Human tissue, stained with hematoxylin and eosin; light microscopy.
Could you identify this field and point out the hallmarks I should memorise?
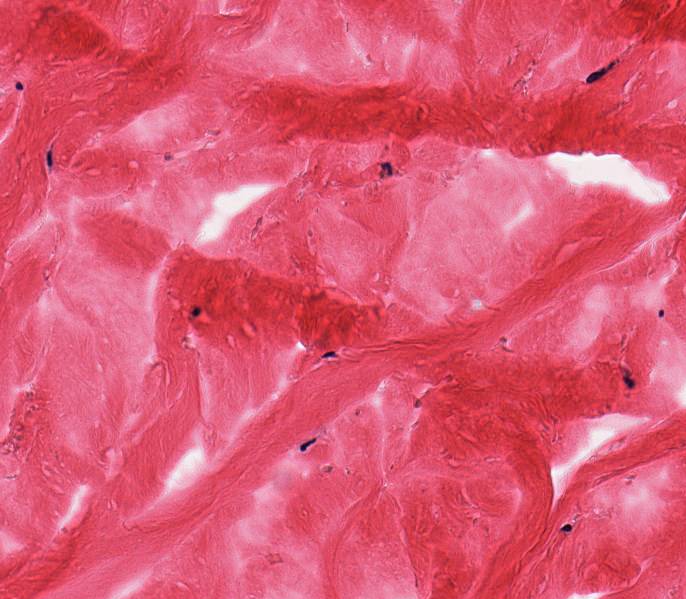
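The field shows dermis. Broad bundles of eosinophilic fibrous material fill it, running in different directions.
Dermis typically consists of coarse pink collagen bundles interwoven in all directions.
Nuclei are very sparse: only a few small, dark, elongated ones are scattered throughout.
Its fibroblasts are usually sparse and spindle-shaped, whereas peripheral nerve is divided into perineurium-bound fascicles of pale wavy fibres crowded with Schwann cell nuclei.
No epithelium, glands or fat cells are present.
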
